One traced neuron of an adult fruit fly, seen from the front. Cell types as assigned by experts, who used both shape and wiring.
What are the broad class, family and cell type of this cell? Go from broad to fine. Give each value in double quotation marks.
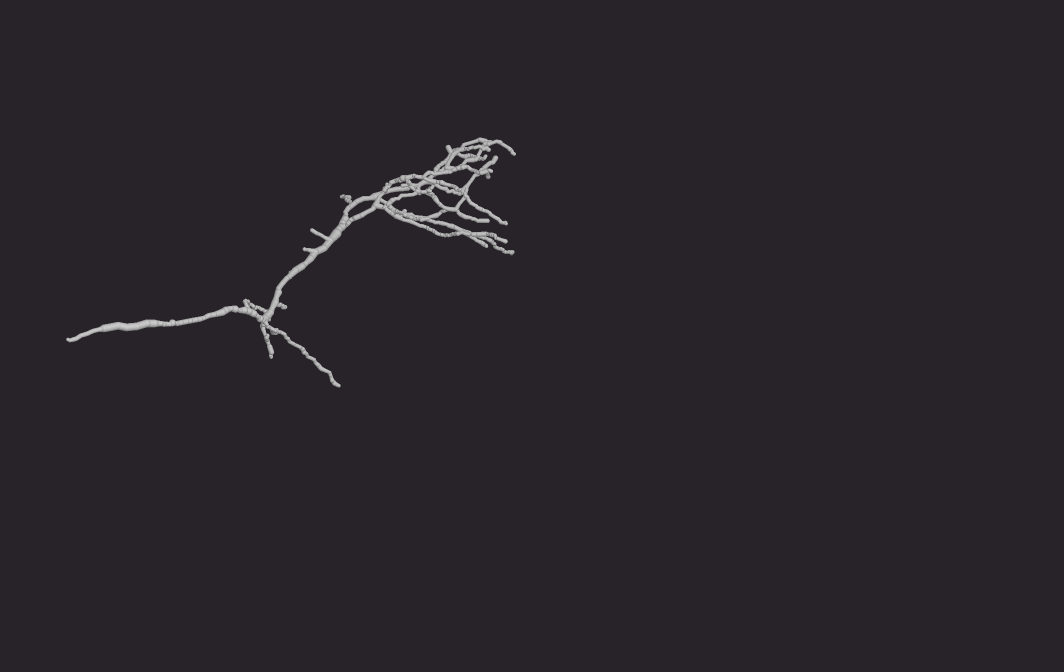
"sensory neuron entering the nerve cord", "class mechanosensory proprioceptive", "SNpp05"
